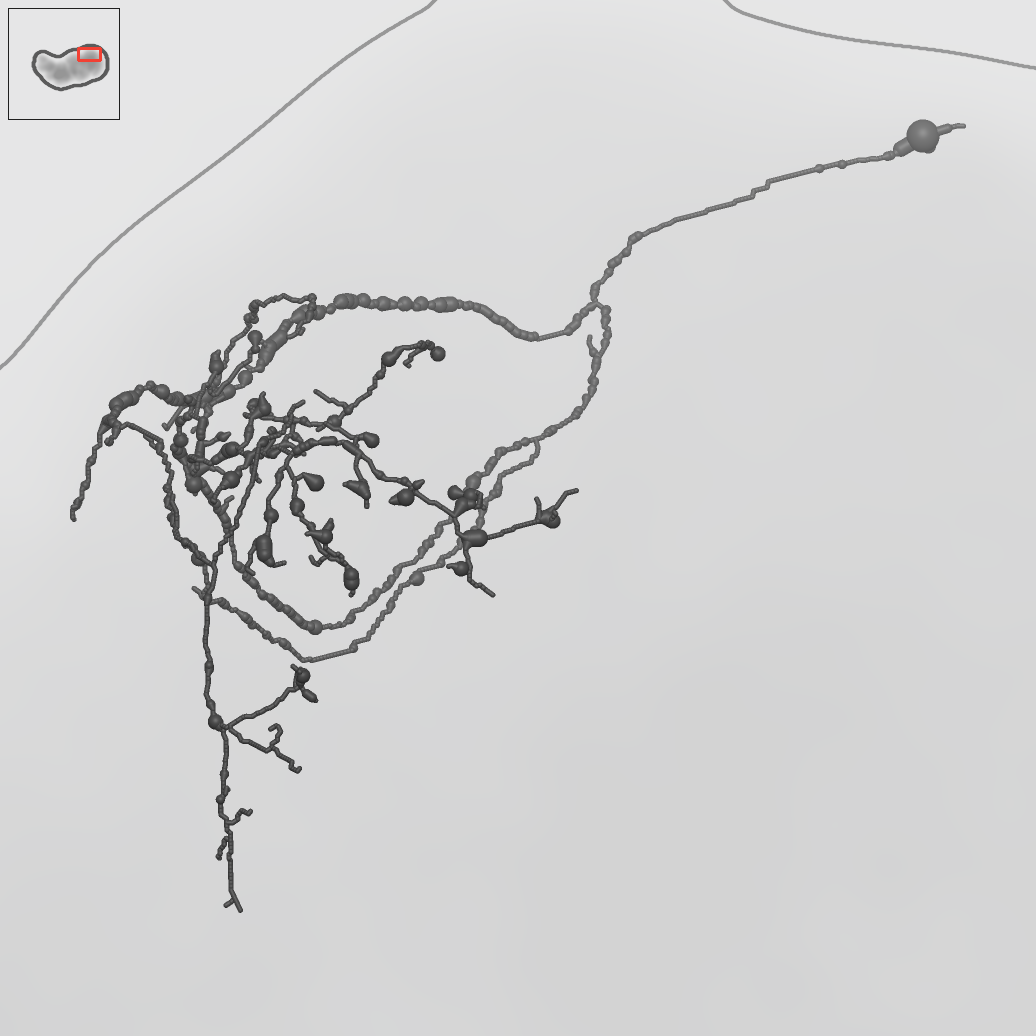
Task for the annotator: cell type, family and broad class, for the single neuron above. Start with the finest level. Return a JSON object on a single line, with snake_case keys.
{"cell_type": "CB4091", "family": "hemilineage SLPpl1", "broad_class": "central-brain intrinsic neuron"}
